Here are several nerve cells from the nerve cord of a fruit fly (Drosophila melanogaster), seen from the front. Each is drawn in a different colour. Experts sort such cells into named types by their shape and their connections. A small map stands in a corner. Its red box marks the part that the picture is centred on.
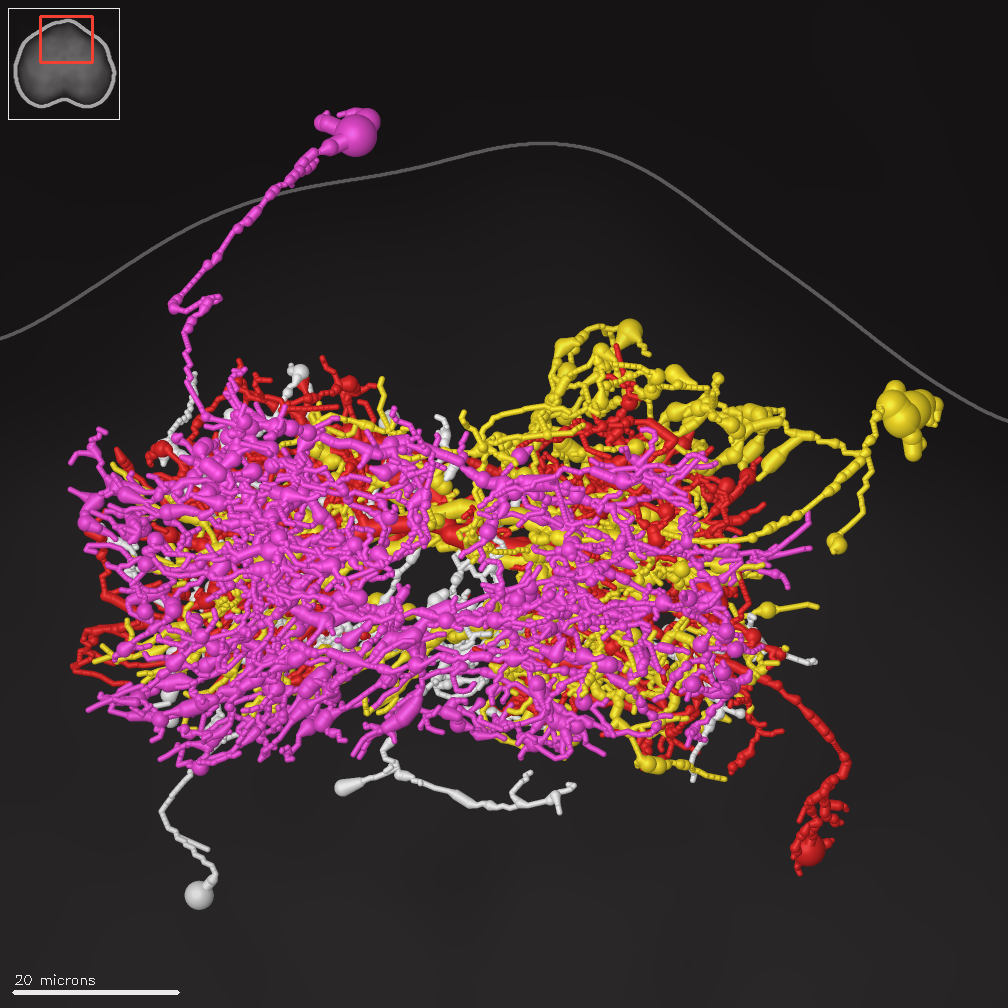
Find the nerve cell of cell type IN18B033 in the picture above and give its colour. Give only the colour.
red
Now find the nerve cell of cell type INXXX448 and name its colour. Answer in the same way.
white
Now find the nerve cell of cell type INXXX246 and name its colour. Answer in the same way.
yellow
